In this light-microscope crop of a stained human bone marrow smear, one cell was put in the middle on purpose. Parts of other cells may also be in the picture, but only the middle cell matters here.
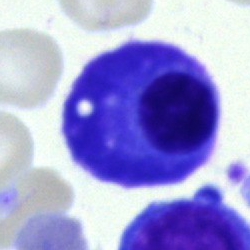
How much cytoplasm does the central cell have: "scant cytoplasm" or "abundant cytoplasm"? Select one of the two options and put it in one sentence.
Its nucleus is set within plentiful cytoplasm.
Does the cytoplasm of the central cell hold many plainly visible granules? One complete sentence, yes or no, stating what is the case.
No, the cell shows no granules in its cytoplasm.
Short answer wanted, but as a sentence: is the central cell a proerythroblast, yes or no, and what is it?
No, the central cell does not represent a proerythroblast, but a plasma cell.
